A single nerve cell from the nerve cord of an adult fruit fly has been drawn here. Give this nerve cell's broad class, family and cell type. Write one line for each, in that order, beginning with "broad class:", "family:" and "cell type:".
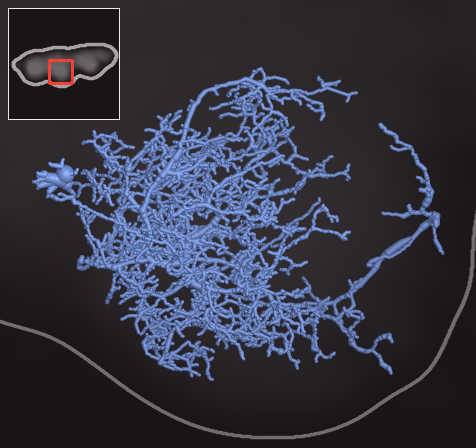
broad class: nerve-cord intrinsic neuron
family: hemilineage 09A
cell type: IN09A002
